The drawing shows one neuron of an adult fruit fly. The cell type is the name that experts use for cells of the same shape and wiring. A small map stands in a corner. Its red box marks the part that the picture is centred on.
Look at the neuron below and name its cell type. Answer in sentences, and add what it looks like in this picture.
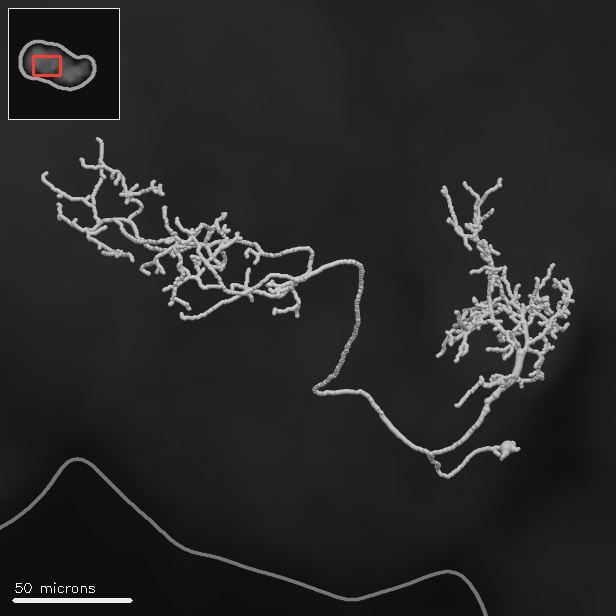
It is of cell type PS327. It is a central-brain intrinsic neuron. The cell body can be seen at the lower right of the picture. By the scale bar it is about 250 microns wide in this view. The picture shows dozens of branch ends.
